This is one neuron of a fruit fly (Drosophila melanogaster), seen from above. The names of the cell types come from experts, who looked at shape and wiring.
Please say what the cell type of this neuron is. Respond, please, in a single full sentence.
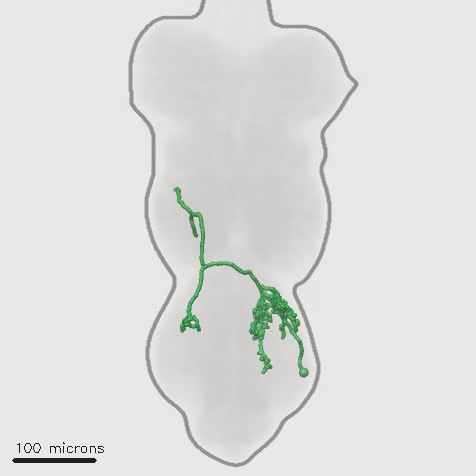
The neuron is a member of cell type IN08B092.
